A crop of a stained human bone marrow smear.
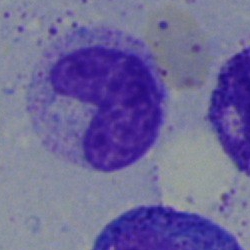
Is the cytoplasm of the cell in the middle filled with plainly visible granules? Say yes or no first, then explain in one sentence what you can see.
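Yes. Fine pinkish-violet granules are scattered through the cytoplasm.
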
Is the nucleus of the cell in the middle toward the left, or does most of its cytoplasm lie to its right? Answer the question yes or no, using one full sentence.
No, to the left of its nucleus lies most of the cytoplasm.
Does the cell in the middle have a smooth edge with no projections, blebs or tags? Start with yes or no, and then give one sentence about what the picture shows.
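Yes. The cell has a round, smooth outline.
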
